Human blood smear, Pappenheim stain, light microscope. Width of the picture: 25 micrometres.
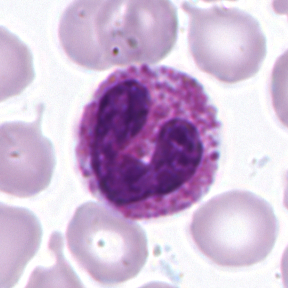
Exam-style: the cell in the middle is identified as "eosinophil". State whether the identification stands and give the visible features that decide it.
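Coarse, round granules of fairly even size fill the cytoplasm here; this goes with eosinophil, not with segmented neutrophil.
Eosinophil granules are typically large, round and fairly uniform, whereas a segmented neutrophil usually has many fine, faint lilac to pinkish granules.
Their spread throughout the cytoplasm, leaving it filled, again points to eosinophil.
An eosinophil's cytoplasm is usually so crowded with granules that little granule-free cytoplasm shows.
The granules are reddish-pink, and where they reach the surface they give the round outline a finely bumpy edge. The chromatin is dark purple and coarsely clumped, no nucleoli can be seen, and the cell is about 13 micrometres across. On the granules, then, the name eosinophil fits, and segmented neutrophil does not.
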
